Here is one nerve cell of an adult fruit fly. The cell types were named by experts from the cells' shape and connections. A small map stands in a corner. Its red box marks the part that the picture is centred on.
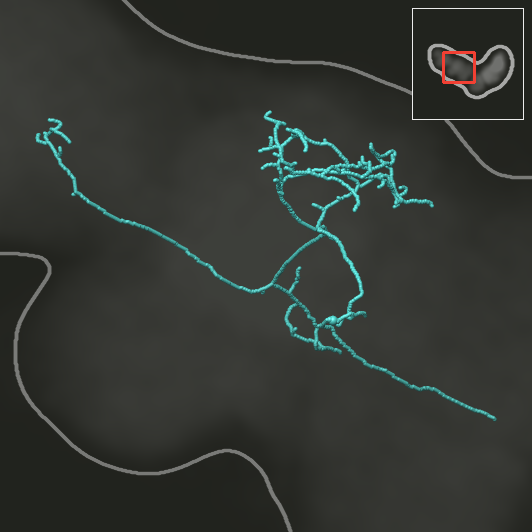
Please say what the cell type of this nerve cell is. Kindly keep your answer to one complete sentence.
By type, the nerve cell is IN07B073_d.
